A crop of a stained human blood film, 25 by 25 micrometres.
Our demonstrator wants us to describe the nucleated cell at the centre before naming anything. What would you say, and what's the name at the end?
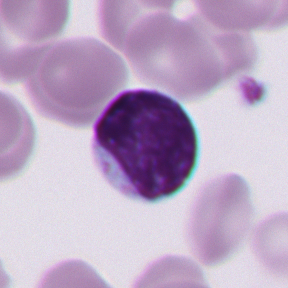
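The cell has a round, smooth outline. Its chromatin is dense, dark purple and coarsely clumped. The visible cytoplasm forms a crescent at the lower left of the cell and is pale bluish-grey. It is a typical lymphocyte.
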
